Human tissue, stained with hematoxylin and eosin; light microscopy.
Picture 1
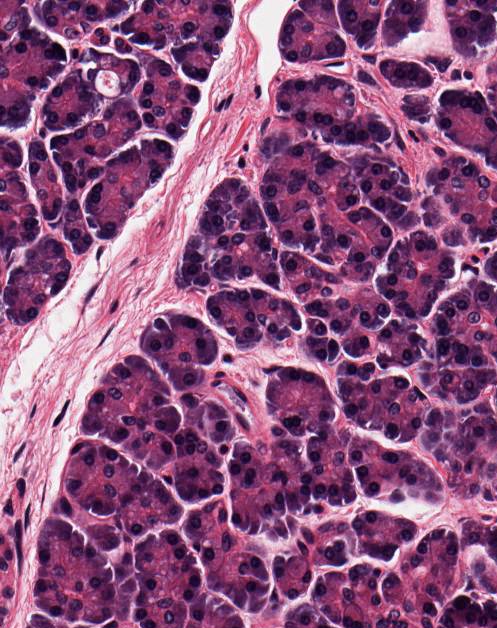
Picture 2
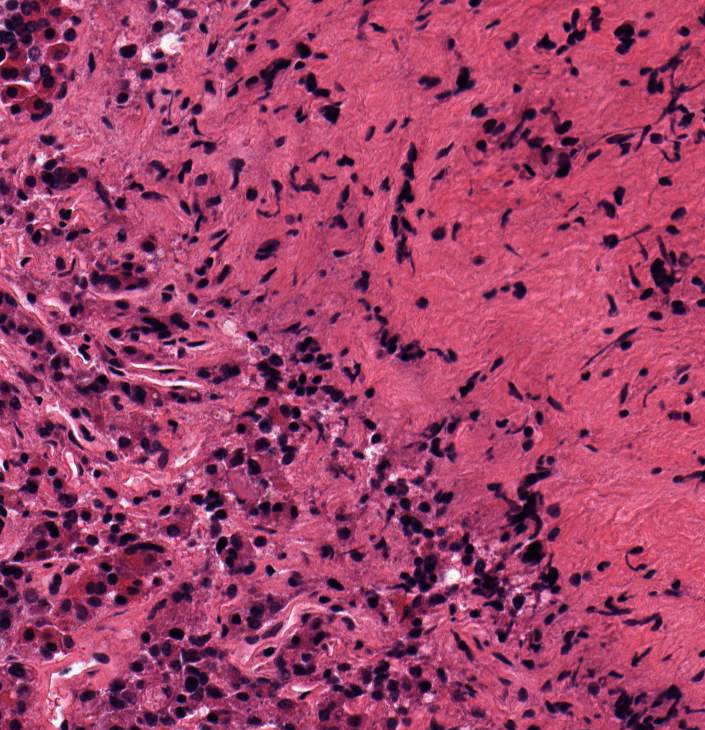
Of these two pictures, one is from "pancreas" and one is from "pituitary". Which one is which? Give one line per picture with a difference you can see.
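Picture 1: pancreas. Most of the field is filled with closely packed acini grouped into lobules.
Picture 2: pituitary. No glands or other lumen-lined structures are seen anywhere in the field.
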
